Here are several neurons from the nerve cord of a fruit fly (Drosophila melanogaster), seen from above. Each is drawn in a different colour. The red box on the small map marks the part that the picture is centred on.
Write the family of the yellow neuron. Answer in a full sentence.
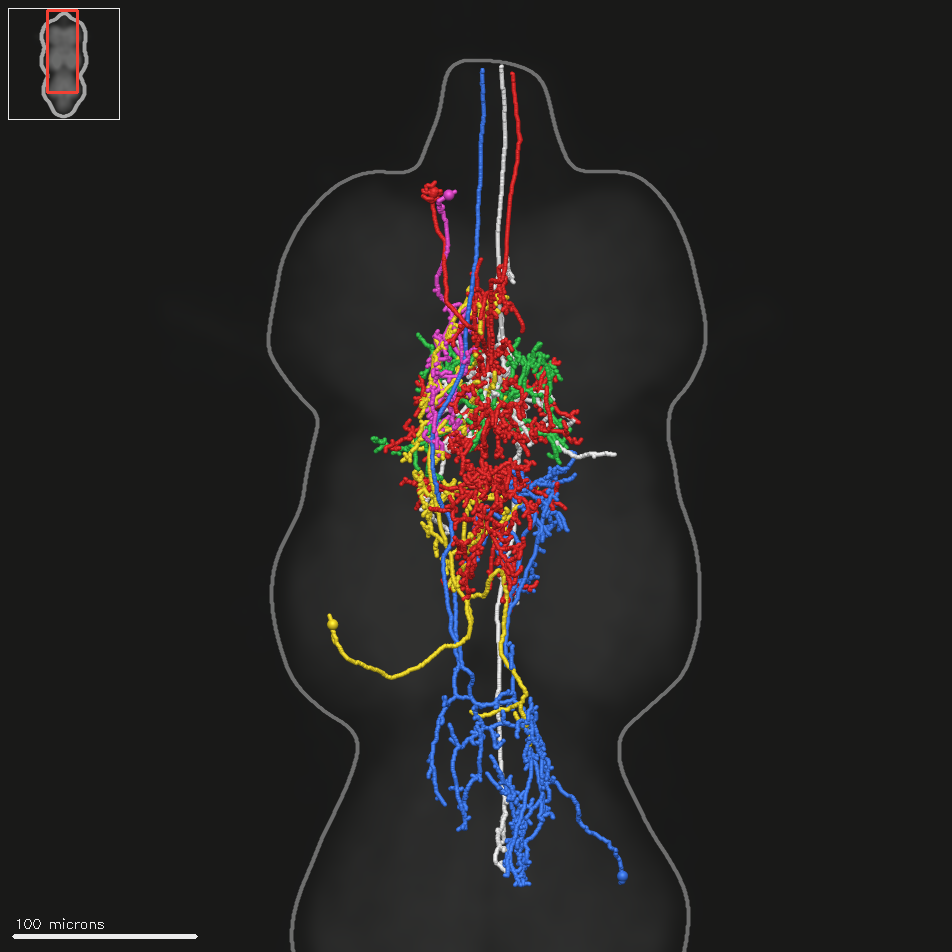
The family is hemilineage 23B.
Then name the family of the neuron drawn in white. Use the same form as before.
The family is hemilineage 05B.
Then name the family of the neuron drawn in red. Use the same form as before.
The family is hemilineage 07B.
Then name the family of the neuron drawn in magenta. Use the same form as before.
The family is hemilineage 09A.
